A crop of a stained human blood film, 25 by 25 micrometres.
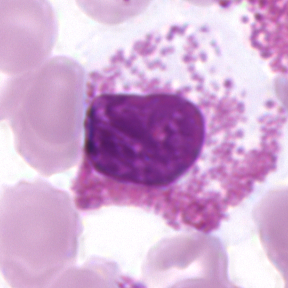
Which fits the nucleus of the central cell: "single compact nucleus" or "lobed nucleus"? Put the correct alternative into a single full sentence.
The cell's nucleus is compact, undivided and round, oval or kidney-shaped.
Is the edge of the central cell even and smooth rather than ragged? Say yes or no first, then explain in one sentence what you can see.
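No. The outer edge of the cell is ragged, with granules scattered loosely beyond it.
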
